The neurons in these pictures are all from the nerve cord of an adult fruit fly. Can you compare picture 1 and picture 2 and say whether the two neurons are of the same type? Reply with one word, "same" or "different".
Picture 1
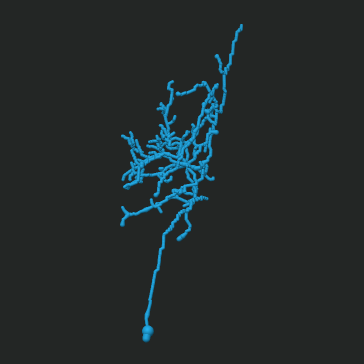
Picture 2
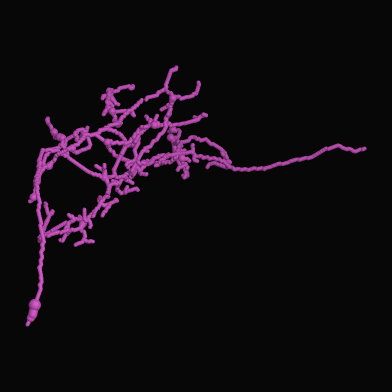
different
